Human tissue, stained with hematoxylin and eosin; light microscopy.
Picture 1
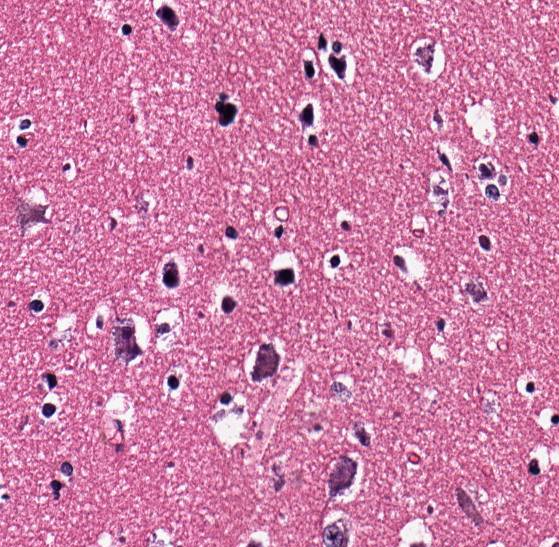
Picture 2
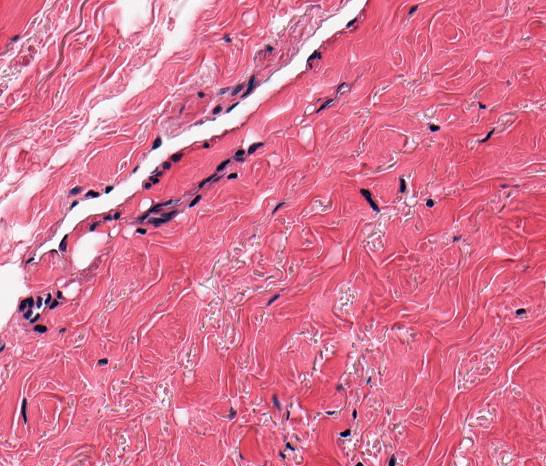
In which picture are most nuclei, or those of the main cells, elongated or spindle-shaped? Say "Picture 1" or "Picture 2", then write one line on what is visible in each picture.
Picture 2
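Picture 1: Most nuclei are small, round and densely dark-staining.
Picture 2: The nuclei scattered through the collagen are sparse, small, dark and spindle-shaped.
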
